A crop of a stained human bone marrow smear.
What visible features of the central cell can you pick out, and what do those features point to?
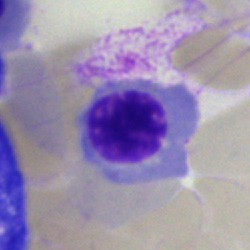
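Outline: irregular and angular, not smoothly round. Chromatin: dense and coarsely clumped, with small paler patches between the clumps. Nucleolus: none distinct. Cytoplasm: wider to the right of the nucleus than to the left. Name: erythroblast.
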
